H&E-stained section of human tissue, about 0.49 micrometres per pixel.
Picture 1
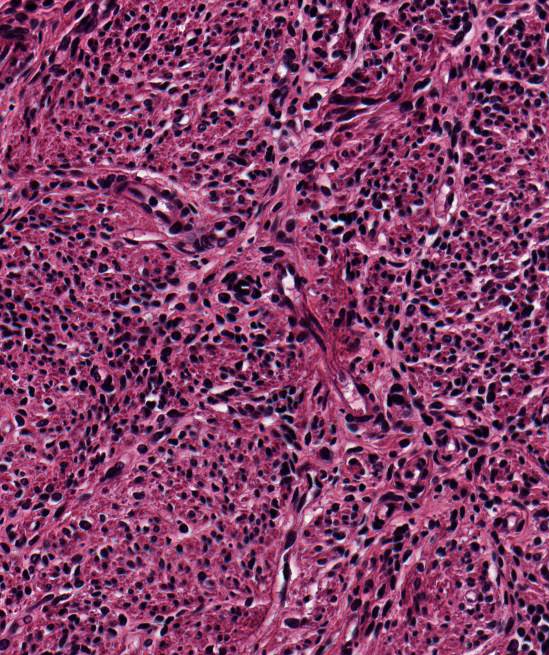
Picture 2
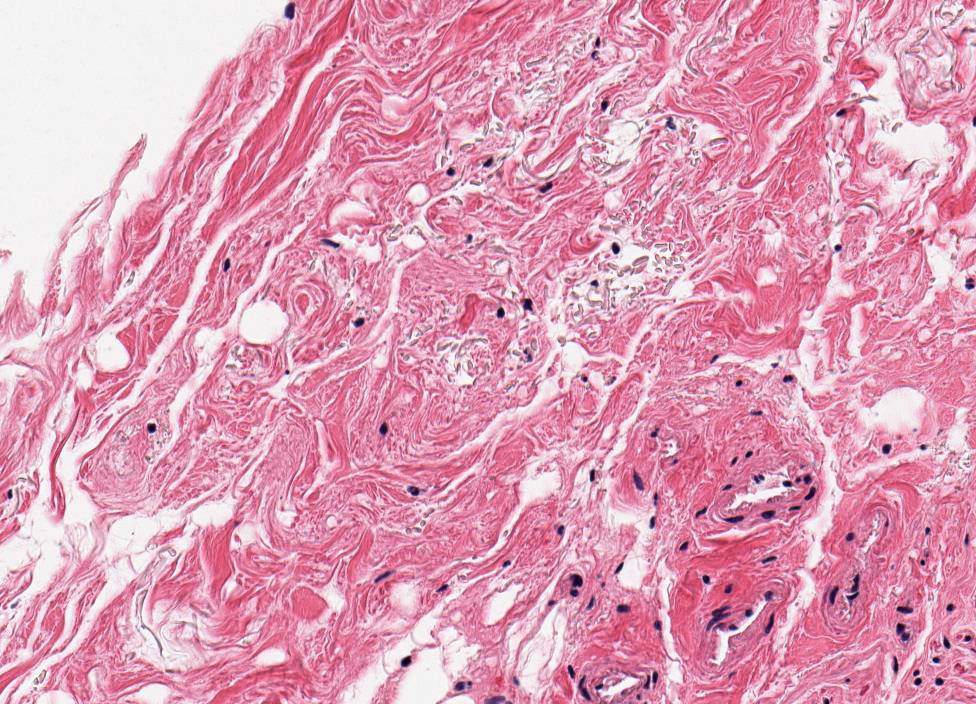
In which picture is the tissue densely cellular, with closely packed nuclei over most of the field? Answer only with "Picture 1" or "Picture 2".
Picture 1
